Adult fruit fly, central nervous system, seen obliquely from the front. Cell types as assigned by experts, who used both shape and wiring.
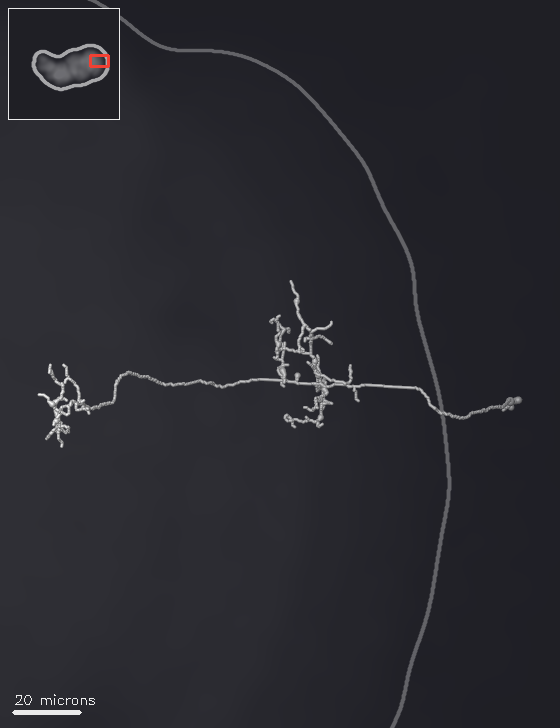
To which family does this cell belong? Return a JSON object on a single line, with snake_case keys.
{"family": "Tm"}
